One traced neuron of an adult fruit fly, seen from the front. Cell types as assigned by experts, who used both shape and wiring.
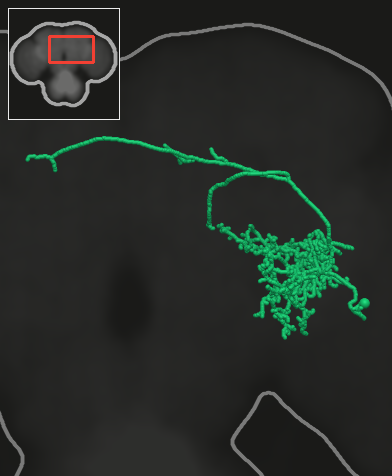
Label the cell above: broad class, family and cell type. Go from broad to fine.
central-brain intrinsic neuron; hemilineage VLPl&p2_lateral; CB3302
